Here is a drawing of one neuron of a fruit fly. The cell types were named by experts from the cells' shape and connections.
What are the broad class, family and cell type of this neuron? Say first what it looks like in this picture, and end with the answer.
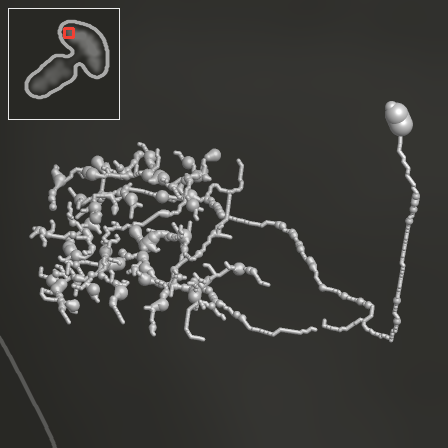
It is in the brain and does not reach the nerve cord. Its cell body lies at the upper right of the picture. Dozens of branch ends can be seen. It is an optic-lobe intrinsic neuron. The family is Cm. It is of cell type Cm9.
